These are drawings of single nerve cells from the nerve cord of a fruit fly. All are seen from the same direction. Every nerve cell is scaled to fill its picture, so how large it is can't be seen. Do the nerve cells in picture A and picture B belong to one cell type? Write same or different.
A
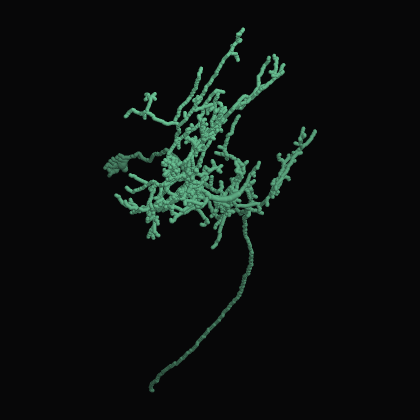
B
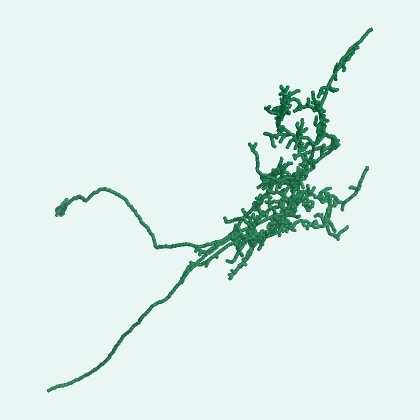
different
